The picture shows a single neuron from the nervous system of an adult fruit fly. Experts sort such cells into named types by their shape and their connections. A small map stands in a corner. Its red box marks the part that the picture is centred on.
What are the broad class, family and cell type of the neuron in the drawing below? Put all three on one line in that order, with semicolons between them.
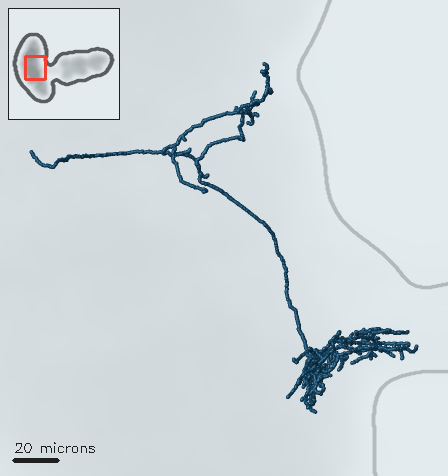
central-brain intrinsic neuron; hemilineage LB3; GNG411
